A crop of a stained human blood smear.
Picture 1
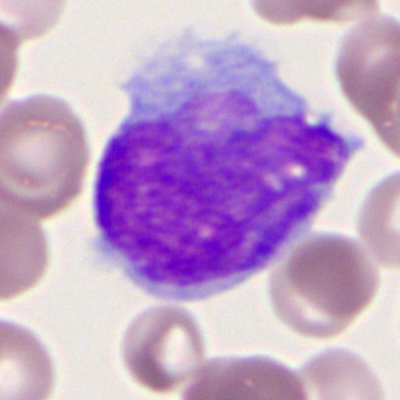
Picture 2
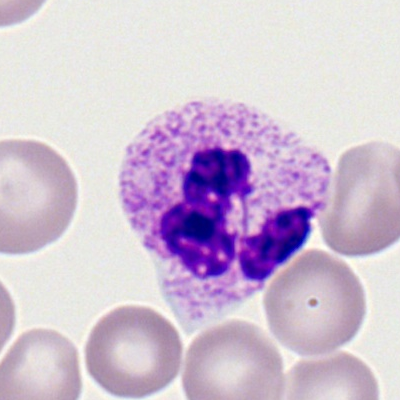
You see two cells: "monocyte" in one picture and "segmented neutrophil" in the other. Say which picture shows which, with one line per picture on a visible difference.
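The cell in picture 1 is a monocyte. No distinct granules are visible in the cytoplasm.
The cell in picture 2 is a segmented neutrophil. Fine pinkish-lilac granules fill the cytoplasm.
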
